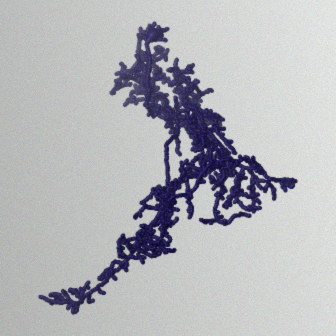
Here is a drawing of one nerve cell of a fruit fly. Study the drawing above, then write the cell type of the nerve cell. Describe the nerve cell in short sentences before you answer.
The cell body is at the top of the picture. Dozens of branch ends can be seen. Its broad class is central-brain intrinsic neuron. It is of cell type ALIN2.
